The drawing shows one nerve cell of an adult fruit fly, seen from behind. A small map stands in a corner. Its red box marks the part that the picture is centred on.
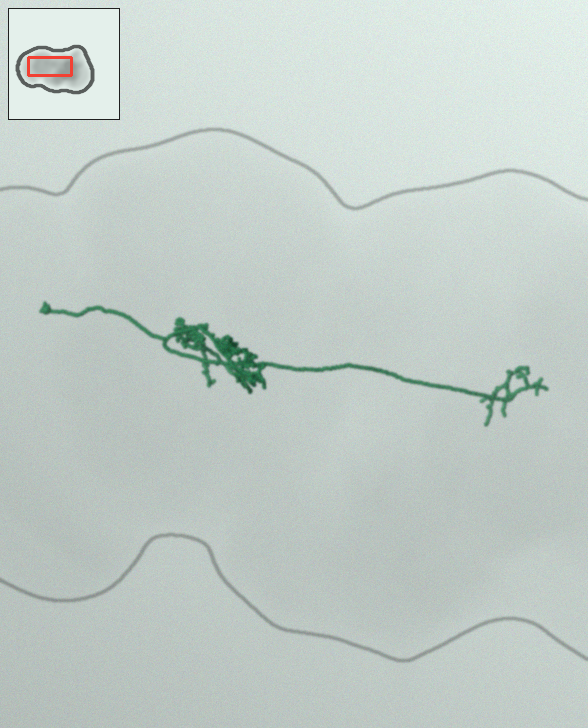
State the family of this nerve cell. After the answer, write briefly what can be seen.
The family is hemilineage VLPl2_posterior. It is a central-brain intrinsic neuron. Its cell body lies on the left of the picture. As drawn here it is more than twice as wide as it is tall.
